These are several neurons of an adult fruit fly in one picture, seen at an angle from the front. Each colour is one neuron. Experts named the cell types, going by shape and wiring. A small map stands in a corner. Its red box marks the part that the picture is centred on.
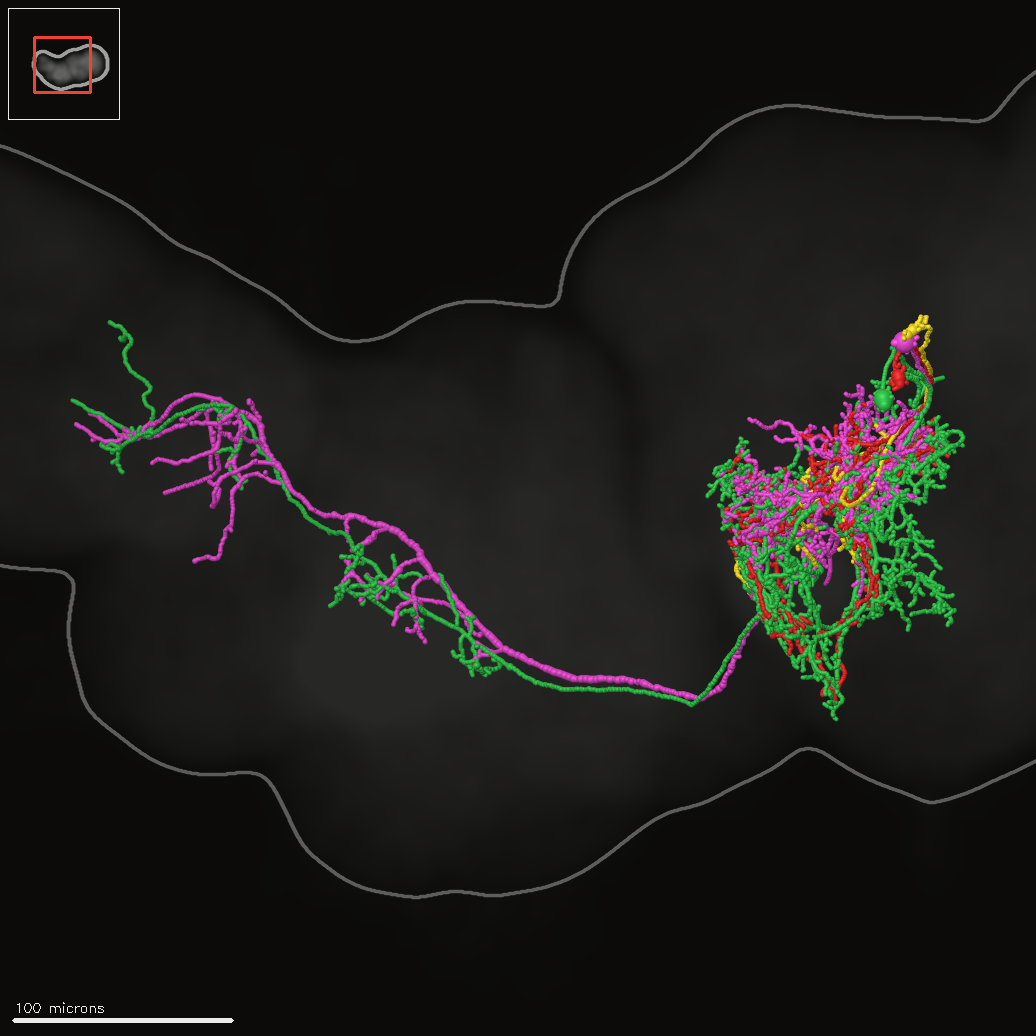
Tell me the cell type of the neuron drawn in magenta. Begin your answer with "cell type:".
cell type: DNa16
